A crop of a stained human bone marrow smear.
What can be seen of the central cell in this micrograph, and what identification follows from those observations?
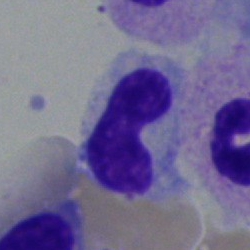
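Kidney-shaped, the nucleus has a deep notch on its right side. It lies toward the left of the cell, leaving more cytoplasm on the right. The chromatin is dark purple and dense, with slight mottling, and the cytoplasm is pale greyish-blue. This is a band neutrophil.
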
